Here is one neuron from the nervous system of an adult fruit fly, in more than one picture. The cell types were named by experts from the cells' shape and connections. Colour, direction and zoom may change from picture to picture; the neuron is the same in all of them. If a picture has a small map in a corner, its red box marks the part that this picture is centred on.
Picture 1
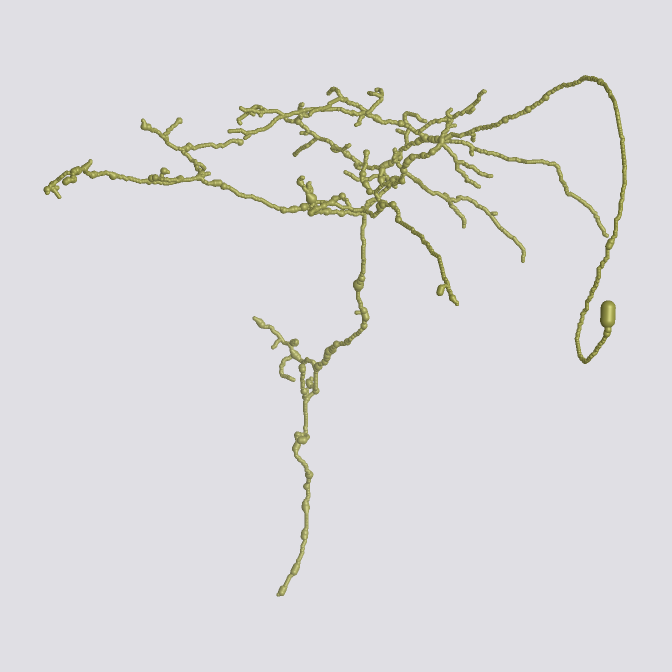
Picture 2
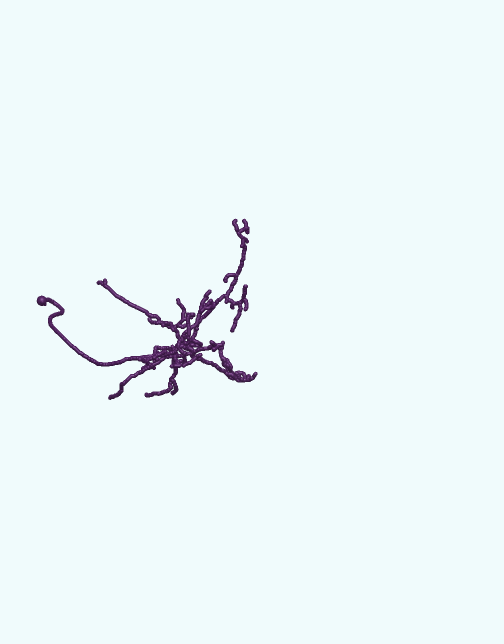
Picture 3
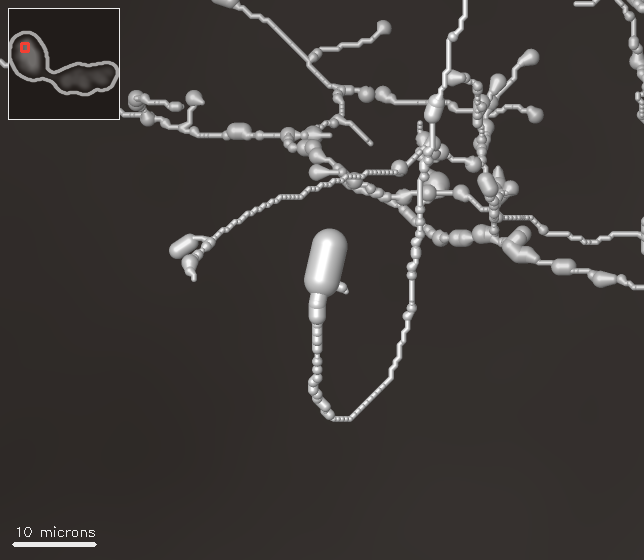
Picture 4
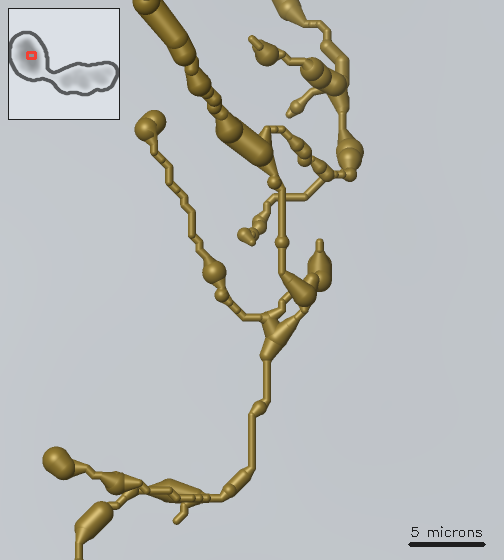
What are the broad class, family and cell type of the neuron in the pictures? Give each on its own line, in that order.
central-brain intrinsic neuron
hemilineage SLPav2
CL010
